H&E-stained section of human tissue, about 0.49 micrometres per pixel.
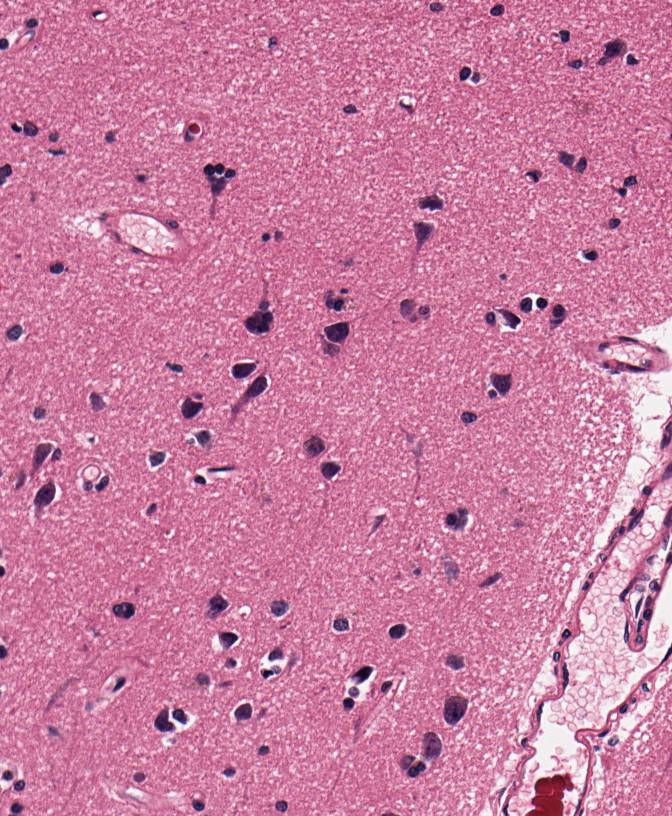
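Cerebral cortex, H&E. Finely granular pink neuropil fills most of the field; cells lie singly, forming no glands or other units. Neurons with dark triangular cell bodies scattered mid-field, several sending a single tapering process upward. Many small round dark nuclei with little visible cytoplasm between the neurons. Near upper left: small vessel cut across, surrounded by clear space.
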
